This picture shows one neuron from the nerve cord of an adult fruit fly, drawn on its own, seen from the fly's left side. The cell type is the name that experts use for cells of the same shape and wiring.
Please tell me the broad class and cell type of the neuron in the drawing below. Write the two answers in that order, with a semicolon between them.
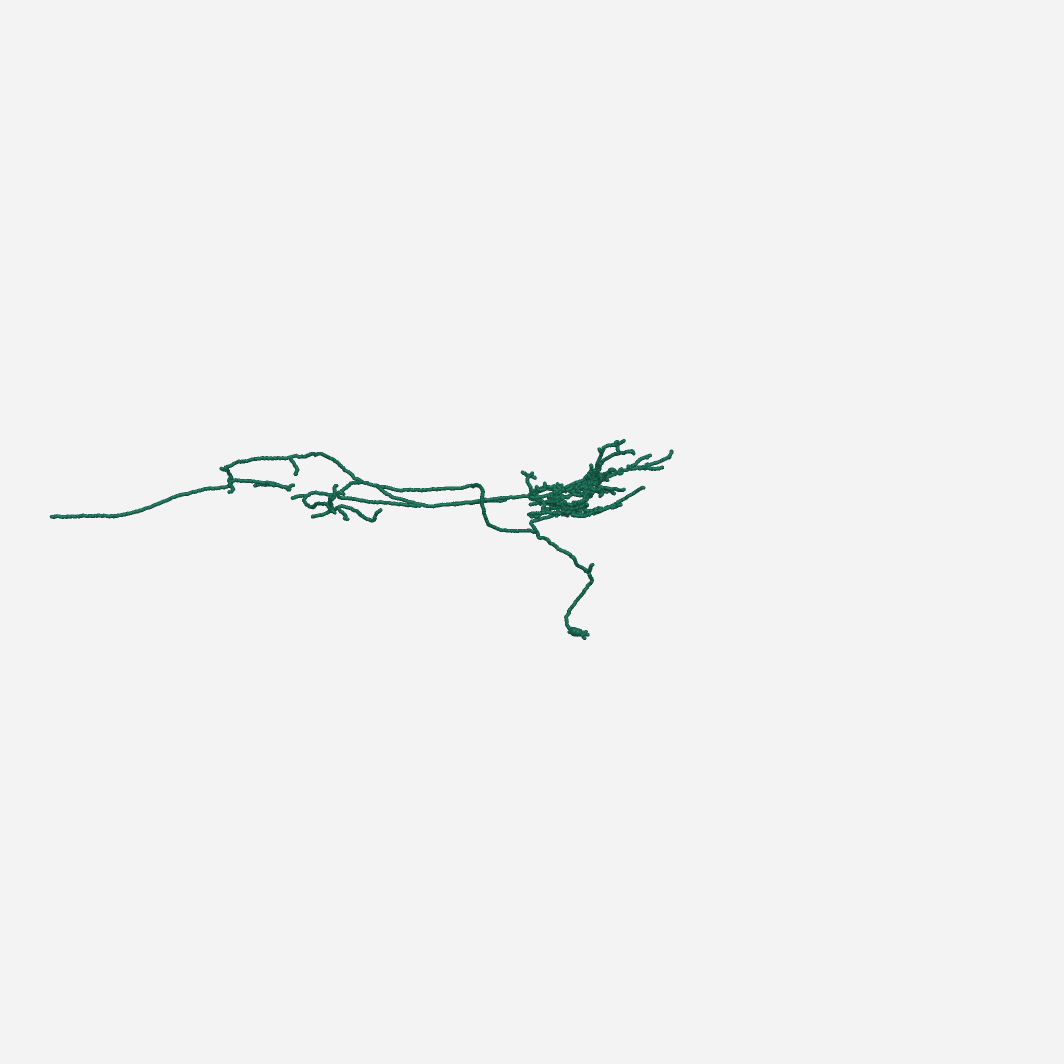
ascending neuron; ANXXX171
